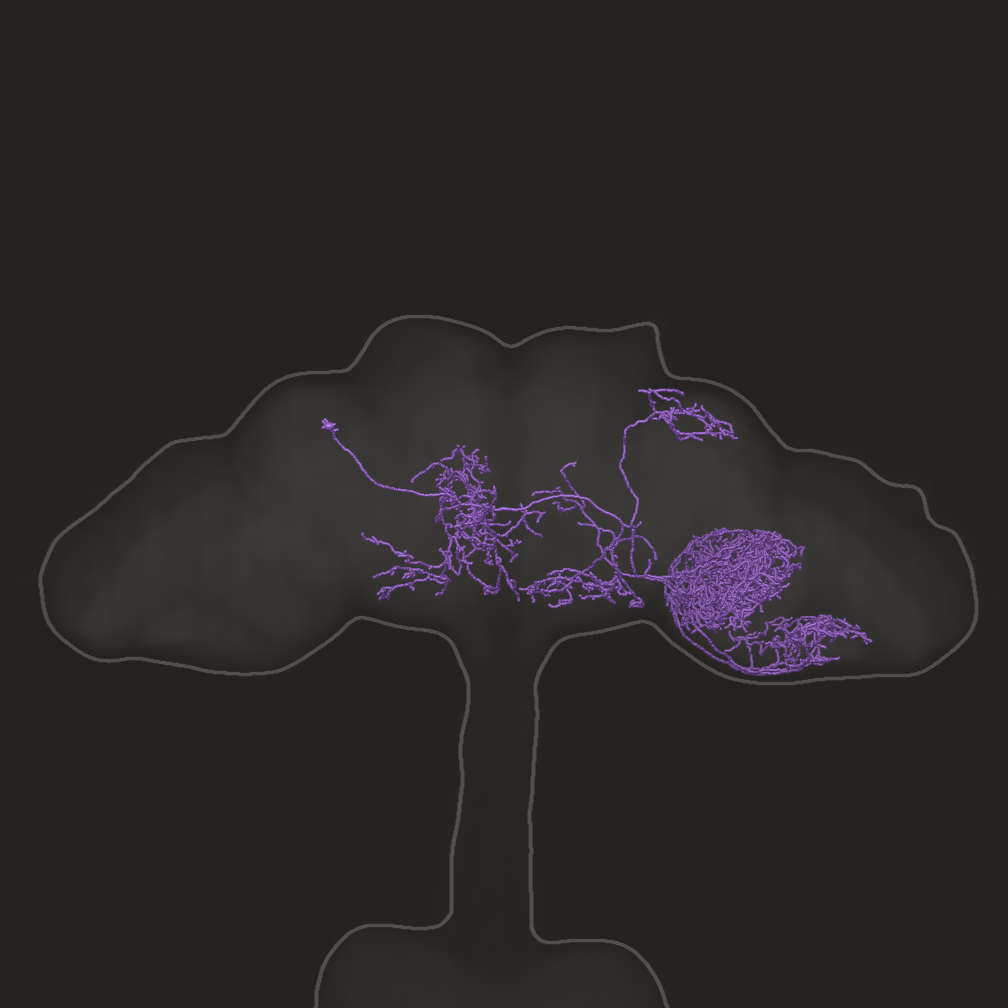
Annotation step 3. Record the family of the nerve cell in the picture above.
LoVC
